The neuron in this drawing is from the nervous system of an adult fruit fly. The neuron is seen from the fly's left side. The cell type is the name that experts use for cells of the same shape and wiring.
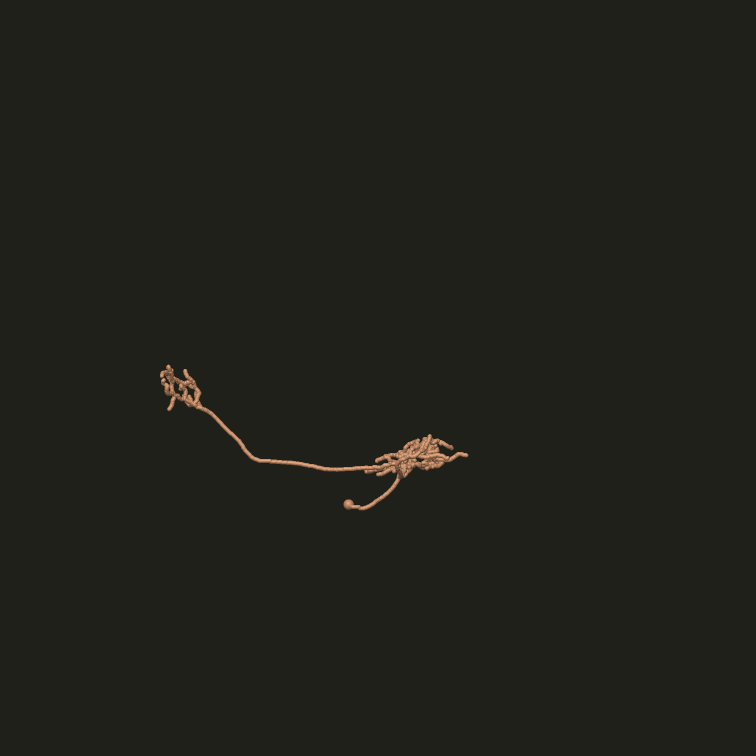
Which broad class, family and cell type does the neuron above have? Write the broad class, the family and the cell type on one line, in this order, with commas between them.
ascending neuron, hemilineage 07B, AN07B049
